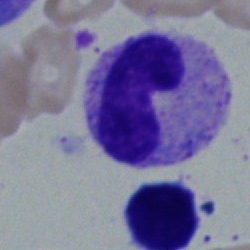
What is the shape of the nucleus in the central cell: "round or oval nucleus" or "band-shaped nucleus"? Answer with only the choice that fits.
Band-shaped nucleus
